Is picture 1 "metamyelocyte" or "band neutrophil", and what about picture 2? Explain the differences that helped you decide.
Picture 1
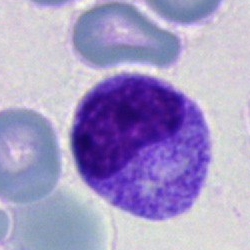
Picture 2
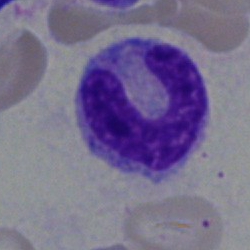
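That's a metamyelocyte in picture 1, and a band neutrophil in picture 2. Both cells are roughly round. In the metamyelocyte the edge is smooth, and the nucleus sits off-centre toward the upper left, taking up about half the cell. Its cytoplasm is lilac-purple rather than blue, with a paler zone toward the lower right of the nucleus and no clear vacuoles. The band neutrophil's nucleus is bent into a horseshoe around a pale central area, with its opening facing the top of the picture.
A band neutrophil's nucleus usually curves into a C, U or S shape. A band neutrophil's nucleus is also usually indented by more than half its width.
Here the chromatin is coarse and clumped, with darker patches in the purple nucleus, and no nucleoli show.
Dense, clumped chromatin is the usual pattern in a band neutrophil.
Its cytoplasm is pale greyish-lilac, filling the notch of the nucleus and running round as a thin rim.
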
